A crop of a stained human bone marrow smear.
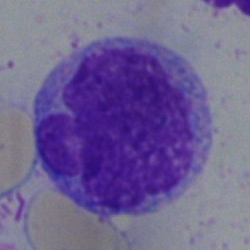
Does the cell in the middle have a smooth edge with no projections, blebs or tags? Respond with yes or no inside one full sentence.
Yes, the cell has an outline that is smooth instead of rough.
